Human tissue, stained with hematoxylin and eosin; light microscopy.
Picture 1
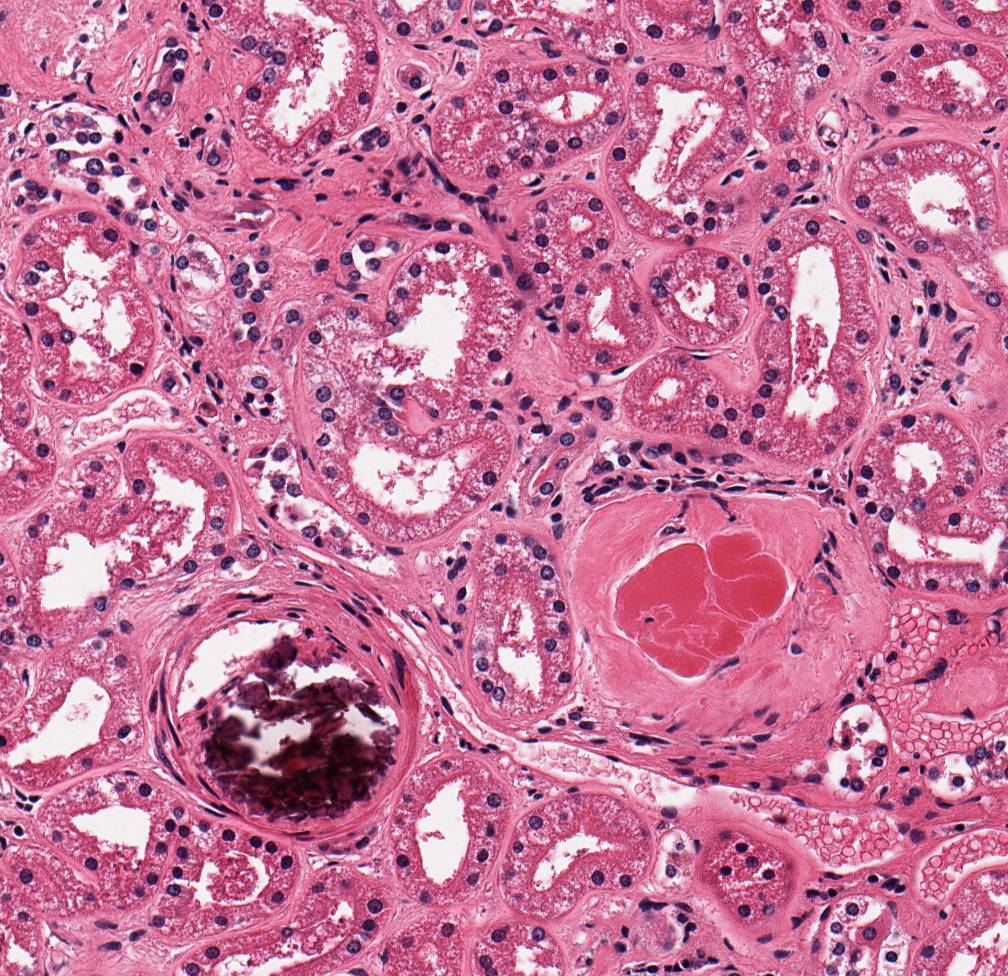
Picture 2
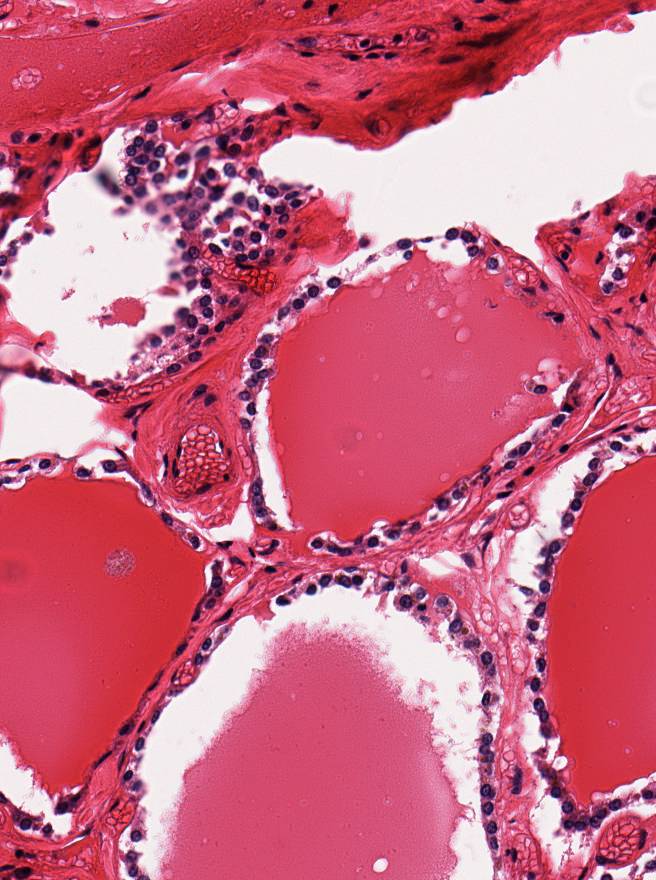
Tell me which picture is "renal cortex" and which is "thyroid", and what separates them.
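Renal cortex goes with picture 1, thyroid with picture 2. On arrangement: picture 1 is mostly closely packed tubules in cross and oblique section, picture 2 mostly large rounded follicles parted by thin strands of tissue. On contents: the follicles are filled with smooth, homogeneous, deeply eosinophilic colloid. On lining: both have a single layer, cuboidal with granular pink cytoplasm in the tubules, flattened to low cuboidal in the follicles, and both with small, round, dark nuclei; the follicular lining runs smoothly, with no papillary folds into the colloid. Finally, at the right edge of picture 1 below the middle, small pale pink round bodies are packed in a honeycomb pattern.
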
